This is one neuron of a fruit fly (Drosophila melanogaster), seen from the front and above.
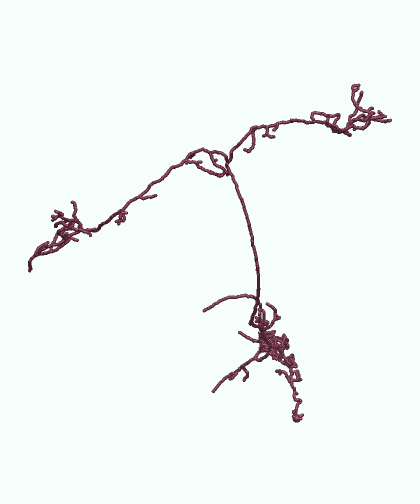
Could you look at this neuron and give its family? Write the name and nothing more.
hemilineage FLAa3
